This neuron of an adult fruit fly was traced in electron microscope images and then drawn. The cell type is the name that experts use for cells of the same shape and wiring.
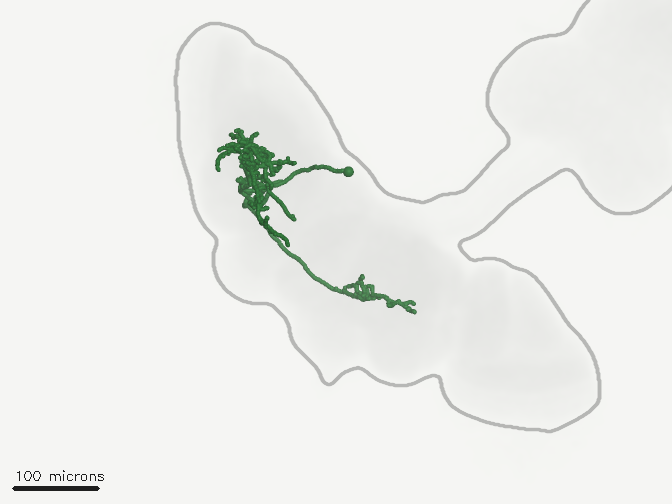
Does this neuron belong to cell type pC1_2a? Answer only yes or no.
yes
